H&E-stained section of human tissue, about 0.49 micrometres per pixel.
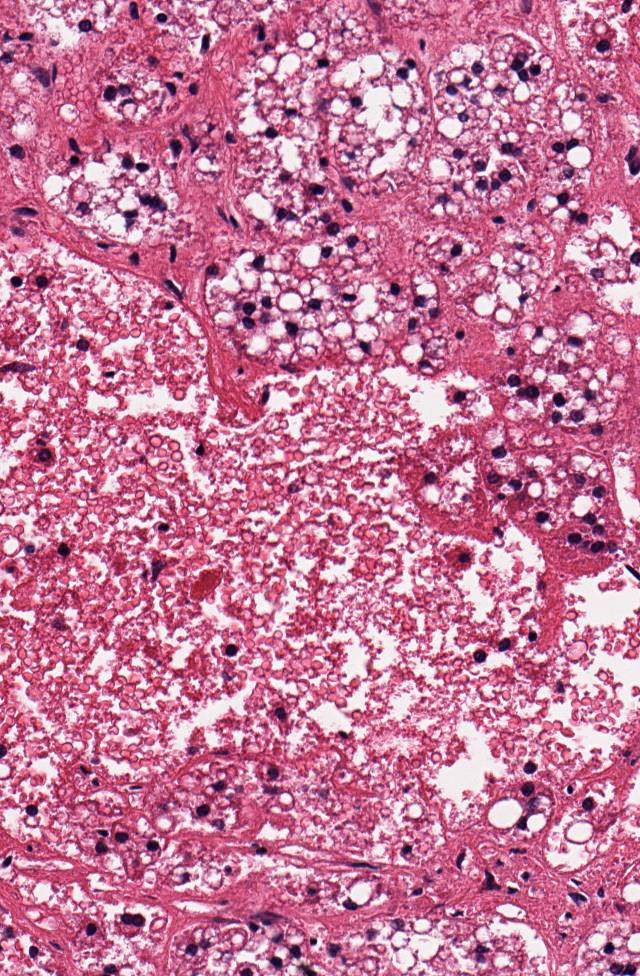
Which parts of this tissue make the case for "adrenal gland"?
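Adrenal gland is the tissue shown. At the top, right and bottom of the field, cells are arranged in rounded nests, divided from one another by thin pink fibrous septa. Within these nests, the cytoplasm of the cells is filled with numerous round, clear vacuoles that vary in size. Their nuclei are small, round and darkly stained. None of the nests has a central lumen.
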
